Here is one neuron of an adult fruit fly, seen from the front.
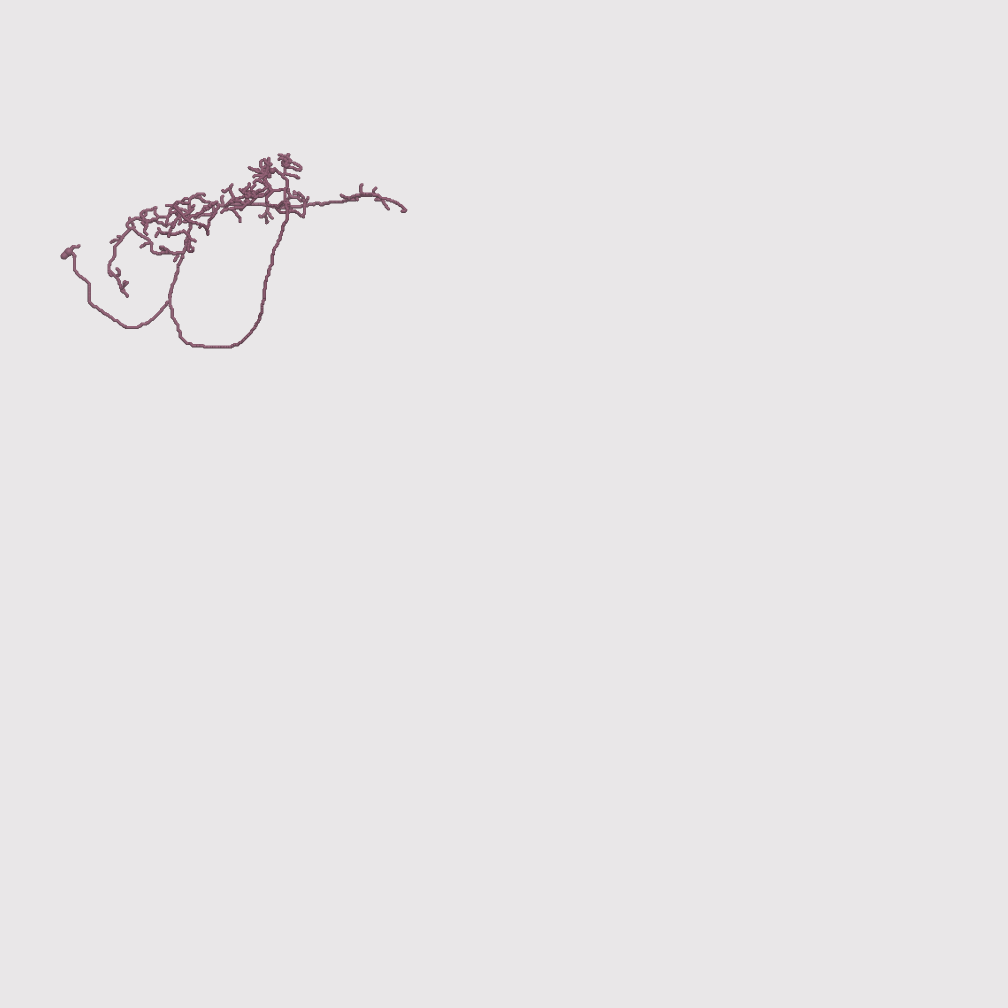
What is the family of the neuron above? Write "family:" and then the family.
family: hemilineage SLPal1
